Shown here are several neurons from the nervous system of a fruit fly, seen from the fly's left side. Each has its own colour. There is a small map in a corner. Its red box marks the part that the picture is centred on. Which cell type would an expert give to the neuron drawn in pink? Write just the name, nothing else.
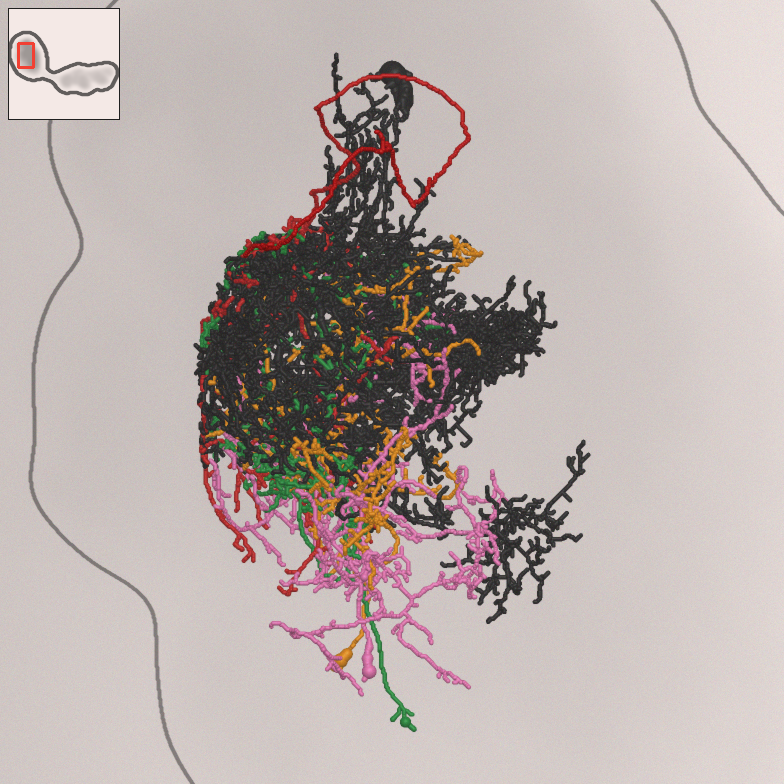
AVLP347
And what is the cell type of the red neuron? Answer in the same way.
AVLP115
